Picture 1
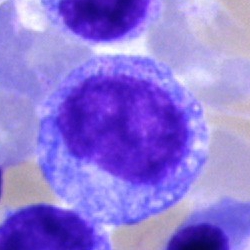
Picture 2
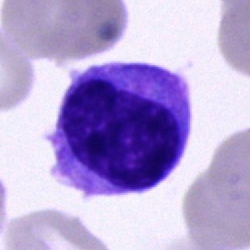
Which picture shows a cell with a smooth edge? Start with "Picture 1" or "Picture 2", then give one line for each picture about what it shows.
Picture 1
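Picture 1: The outline of the cell is round and smooth.
Picture 2: Small irregular projections stick out from the left edge of the cell.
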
